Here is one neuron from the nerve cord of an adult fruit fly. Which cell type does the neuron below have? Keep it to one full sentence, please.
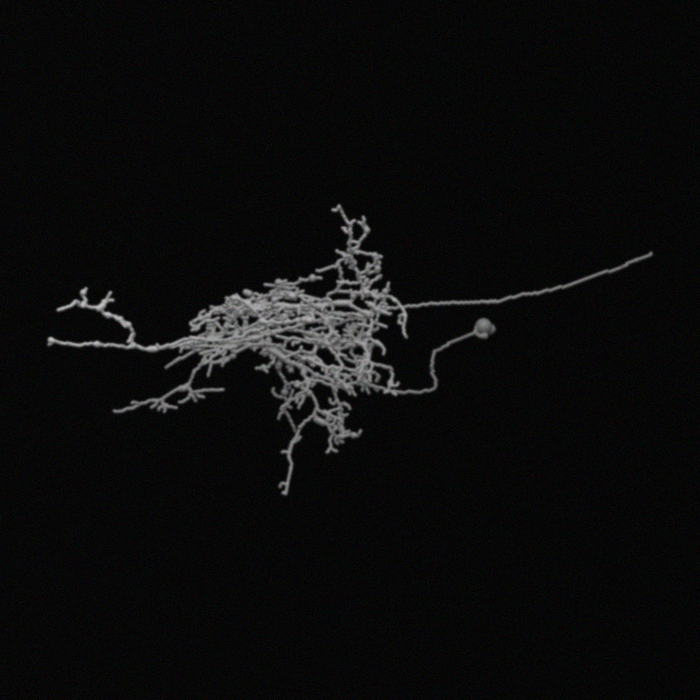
The cell type that fits this neuron is AN08B059.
